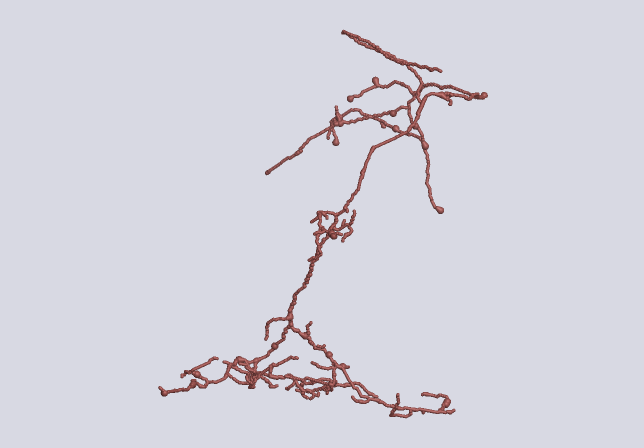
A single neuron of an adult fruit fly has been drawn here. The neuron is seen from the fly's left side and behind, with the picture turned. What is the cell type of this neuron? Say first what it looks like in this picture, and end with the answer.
No cell body is drawn. Dozens of branch ends can be seen. This is a nerve-cord intrinsic neuron. The cell type is IN03A096.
